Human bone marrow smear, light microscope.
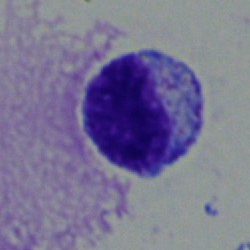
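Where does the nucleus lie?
Off-centre, toward the left, and it appears to take up more than half the cell.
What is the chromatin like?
Dense, and stained dark purple.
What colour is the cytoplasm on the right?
Pale blue-grey.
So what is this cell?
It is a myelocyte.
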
